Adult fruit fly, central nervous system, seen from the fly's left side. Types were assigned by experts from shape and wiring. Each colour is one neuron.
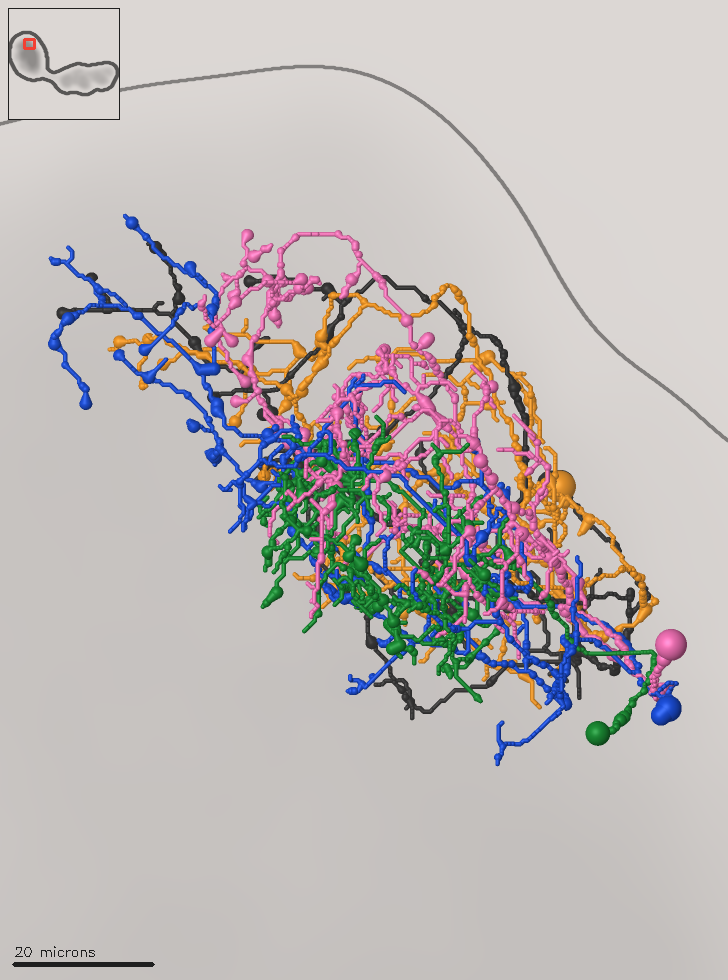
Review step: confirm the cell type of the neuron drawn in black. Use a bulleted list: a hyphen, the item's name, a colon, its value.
- cell type: CB3008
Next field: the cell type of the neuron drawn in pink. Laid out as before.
- cell type: LHPV5h2_a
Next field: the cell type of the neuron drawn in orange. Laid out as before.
- cell type: CB1413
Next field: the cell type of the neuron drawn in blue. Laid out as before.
- cell type: CB1879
